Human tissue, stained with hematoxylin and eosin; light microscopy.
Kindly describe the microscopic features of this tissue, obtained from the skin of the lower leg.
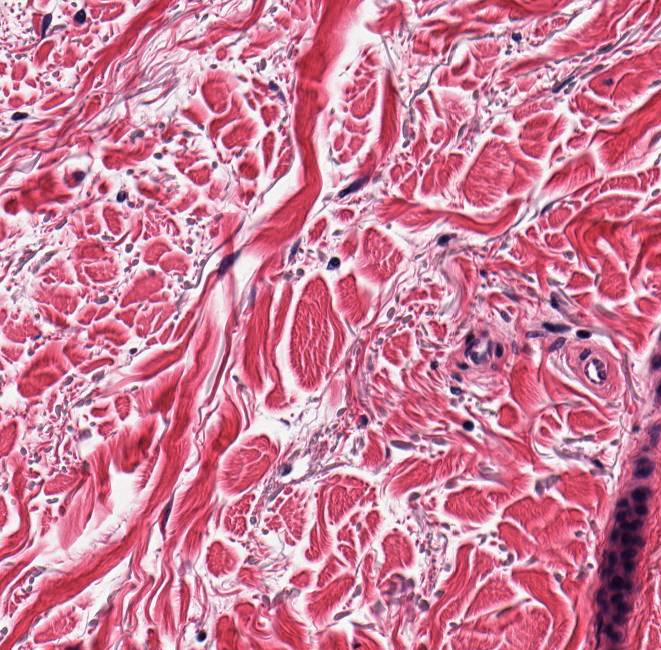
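Interlacing bundles of pink fibres fill the field, some sectioned transversely and some longitudinally. The longitudinally cut bundles run diagonally from lower left toward upper right. Between bundles, nuclei are sparse, small and dark, many spindle shaped, and loose, pale, wispy fibres occupy the intervening spaces.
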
